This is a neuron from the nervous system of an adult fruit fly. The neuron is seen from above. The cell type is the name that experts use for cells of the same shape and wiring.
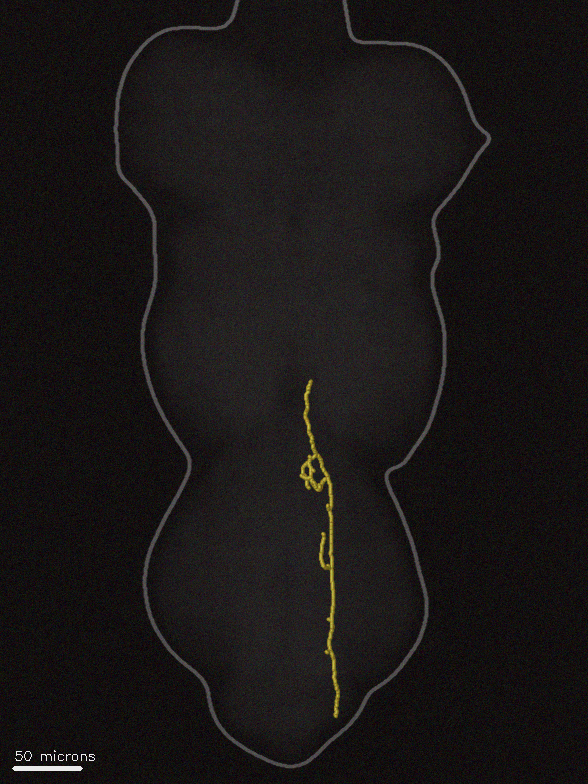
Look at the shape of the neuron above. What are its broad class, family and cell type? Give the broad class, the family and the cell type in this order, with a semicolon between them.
sensory neuron entering the nerve cord; class mechanosensory proprioceptive; SNpp40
